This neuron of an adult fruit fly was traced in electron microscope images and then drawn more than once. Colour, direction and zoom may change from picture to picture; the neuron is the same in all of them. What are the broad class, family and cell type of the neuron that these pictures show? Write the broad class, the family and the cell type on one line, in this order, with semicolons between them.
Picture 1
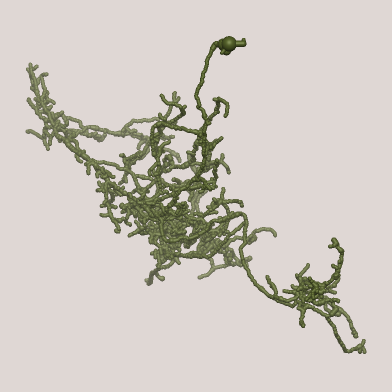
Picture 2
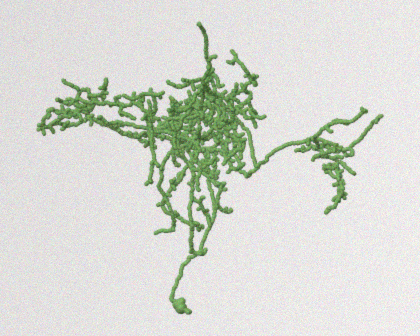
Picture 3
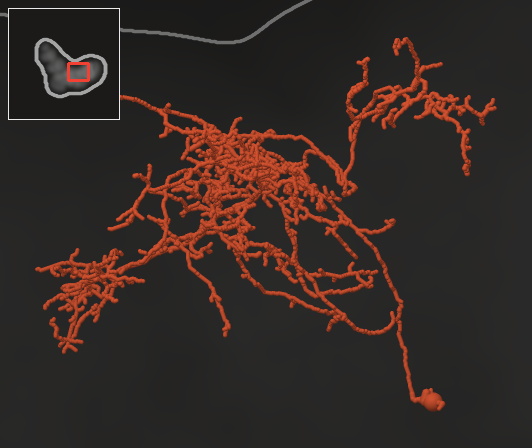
central-brain intrinsic neuron; hemilineage SMPad1; SMP085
